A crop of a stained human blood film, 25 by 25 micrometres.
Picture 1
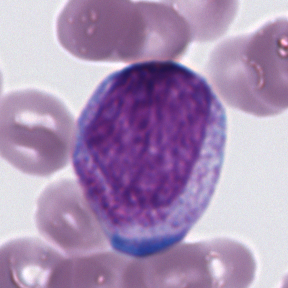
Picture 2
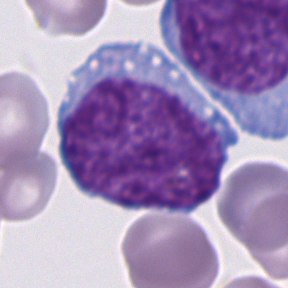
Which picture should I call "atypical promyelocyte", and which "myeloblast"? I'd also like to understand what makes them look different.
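Looking at the pair, I'd say the first picture shows an atypical promyelocyte and the second shows a myeloblast. In the first, the nucleus sits toward the upper left, which leaves the widest stretch of cytoplasm at the lower right. That cytoplasm is blue, deepest blue along the bottom edge, and fine purplish-red granules are scattered through it. Its chromatin looks finely granular and lacy, with no coarse dark clumps. The cell comes to about 18 by 13 micrometres, and the nucleus takes up about 70% of its area.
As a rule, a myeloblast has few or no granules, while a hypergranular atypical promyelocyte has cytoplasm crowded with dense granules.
In the second picture, the cytoplasm is only a narrow rim of light blue, widest along the upper side of the cell. Along that upper edge, a row of small clear round vacuoles lies in the cytoplasm. Here the nucleus fills most of the cell and lies toward its lower part. It is oval, about 15 by 11 micrometres, with a smooth outline and no lobes or deep notch.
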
